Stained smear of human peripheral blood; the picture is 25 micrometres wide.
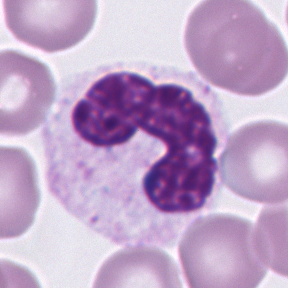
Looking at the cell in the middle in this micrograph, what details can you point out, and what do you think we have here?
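A single unbroken nucleus curves into a horseshoe, its open side facing the lower left. Its chromatin is dark purple and coarsely clumped. No vacuoles are present in the cytoplasm. Name: band neutrophil.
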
